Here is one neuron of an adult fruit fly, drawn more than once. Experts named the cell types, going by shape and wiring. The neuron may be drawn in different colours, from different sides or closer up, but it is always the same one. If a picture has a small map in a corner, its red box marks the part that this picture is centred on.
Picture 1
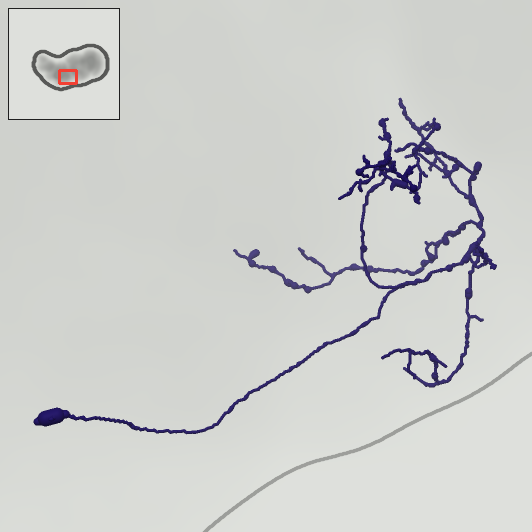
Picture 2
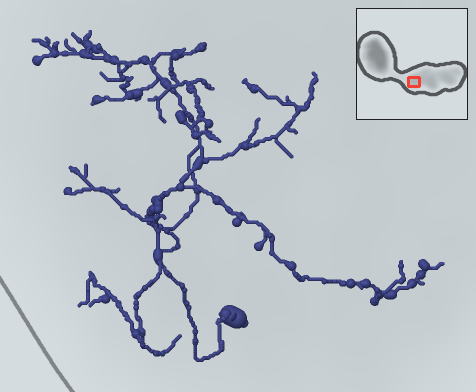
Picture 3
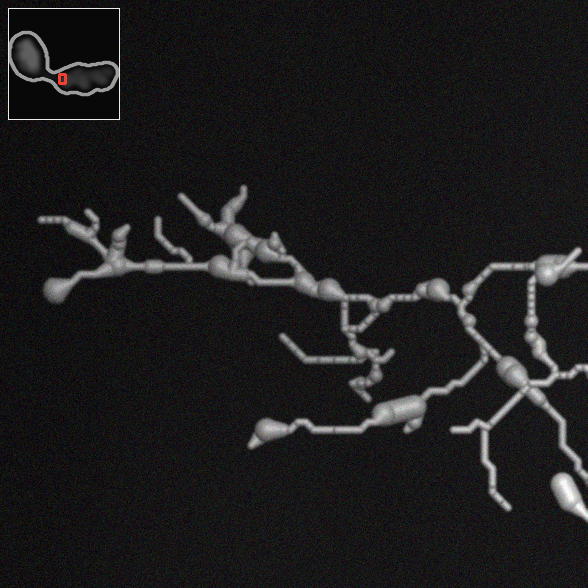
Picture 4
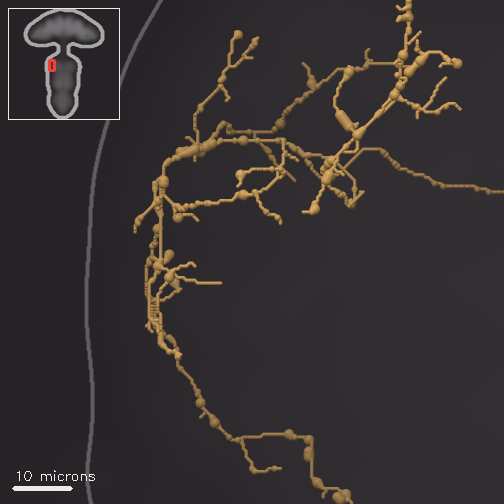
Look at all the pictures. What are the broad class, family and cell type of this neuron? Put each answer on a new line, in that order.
nerve-cord intrinsic neuron
hemilineage 13B
IN13B081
